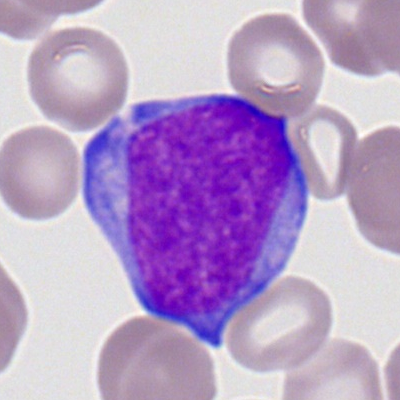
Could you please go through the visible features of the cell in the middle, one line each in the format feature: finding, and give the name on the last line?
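Nucleus: one unlobed mass, filling most of the cell
Cytoplasm rim: widest on the left of the nucleus
Blue colour: darkest out at the cell's edge
Tapered point: cytoplasm poking out at the bottom
Name: myeloblast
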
